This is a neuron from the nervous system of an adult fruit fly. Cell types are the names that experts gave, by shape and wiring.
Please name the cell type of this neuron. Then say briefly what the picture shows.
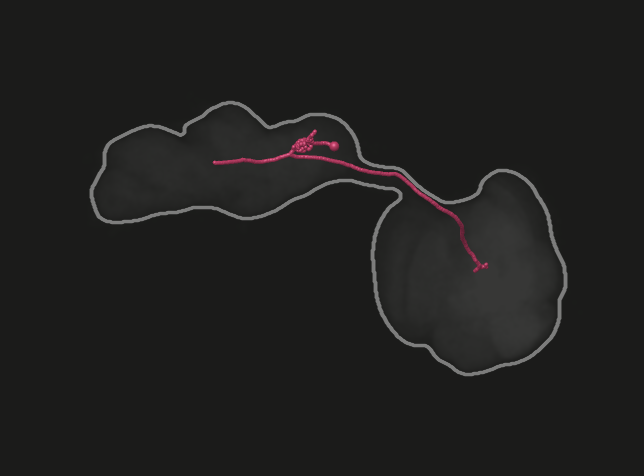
It is of cell type AN10B048. This is an ascending neuron. In this view it is wider than it is tall.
